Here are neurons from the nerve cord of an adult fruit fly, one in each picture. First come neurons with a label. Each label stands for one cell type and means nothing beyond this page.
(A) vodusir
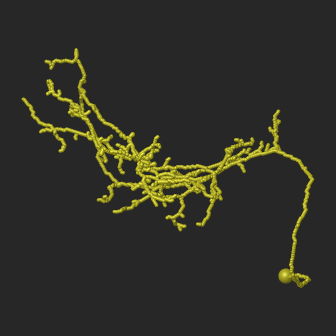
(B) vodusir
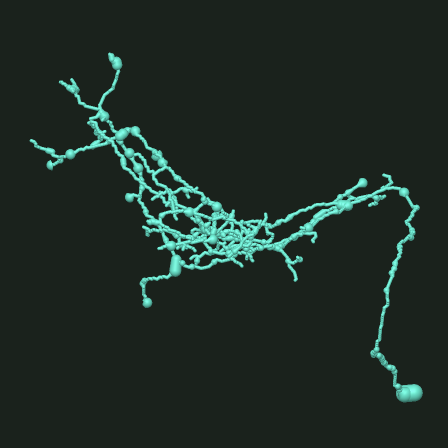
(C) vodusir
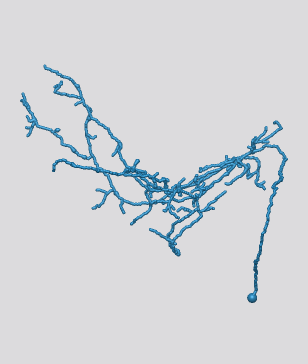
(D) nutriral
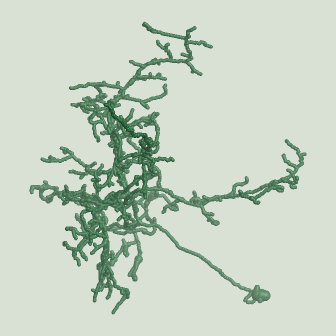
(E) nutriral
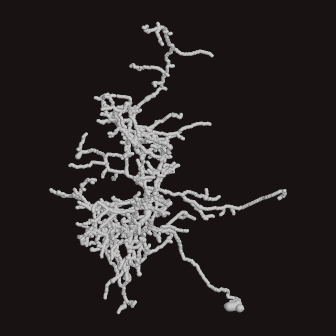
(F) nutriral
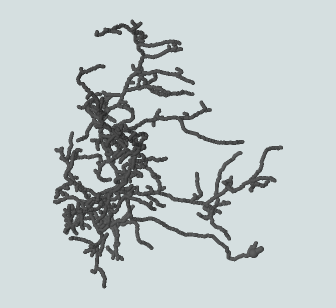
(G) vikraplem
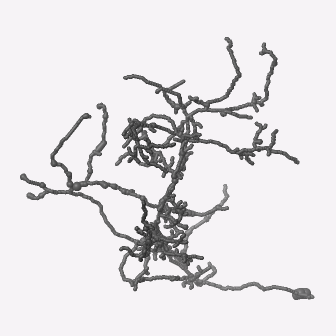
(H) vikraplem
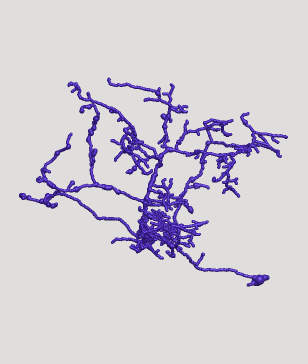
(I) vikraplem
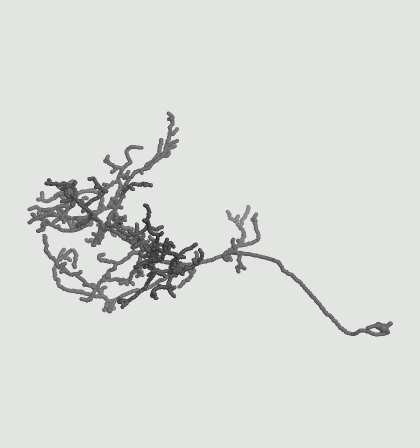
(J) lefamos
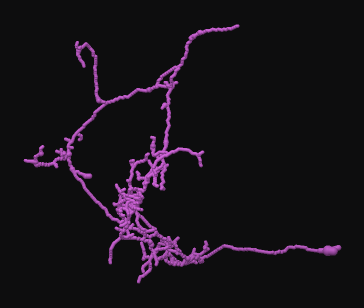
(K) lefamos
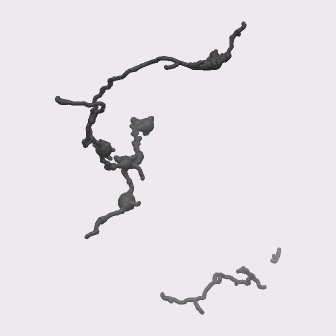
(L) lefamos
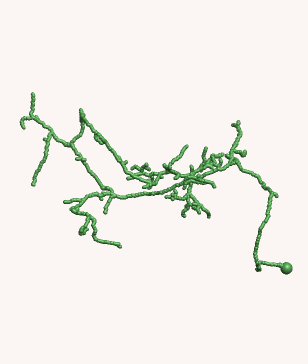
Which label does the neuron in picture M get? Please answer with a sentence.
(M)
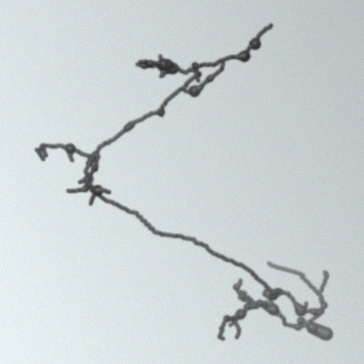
It belongs to lefamos.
